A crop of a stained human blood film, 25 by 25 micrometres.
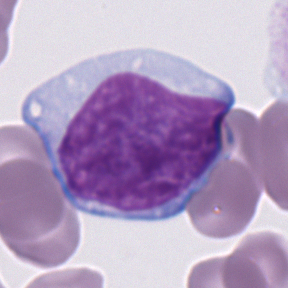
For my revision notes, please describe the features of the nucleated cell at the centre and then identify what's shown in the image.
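Working through the cell in order, the outline is irregular, with angular corners instead of a smooth round edge. The nucleus is irregular in outline as well, narrowing to a pointed corner on the right. No granules are present in the cytoplasm, though a few small clear spots lie in it above and to the left of the nucleus. The cell is a myeloblast.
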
